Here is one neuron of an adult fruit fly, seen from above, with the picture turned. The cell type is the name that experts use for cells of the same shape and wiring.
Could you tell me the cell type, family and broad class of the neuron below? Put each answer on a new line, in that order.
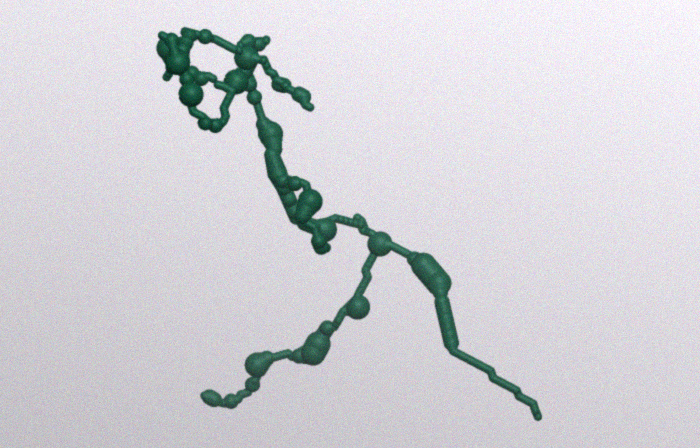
SNta38
class mechanosensory tactile
sensory neuron entering the nerve cord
